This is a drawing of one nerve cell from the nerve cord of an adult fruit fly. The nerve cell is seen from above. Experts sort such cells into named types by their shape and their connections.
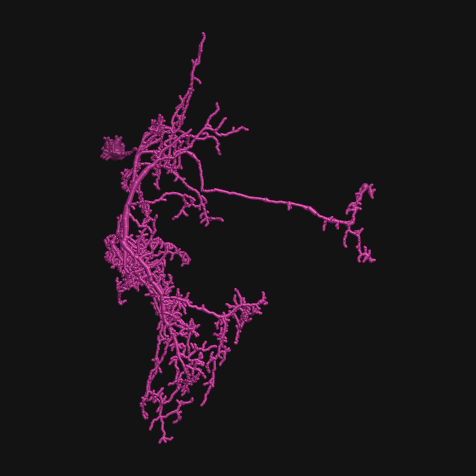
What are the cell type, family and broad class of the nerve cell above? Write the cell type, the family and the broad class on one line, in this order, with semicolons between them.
IN03B005; hemilineage 03B; nerve-cord intrinsic neuron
